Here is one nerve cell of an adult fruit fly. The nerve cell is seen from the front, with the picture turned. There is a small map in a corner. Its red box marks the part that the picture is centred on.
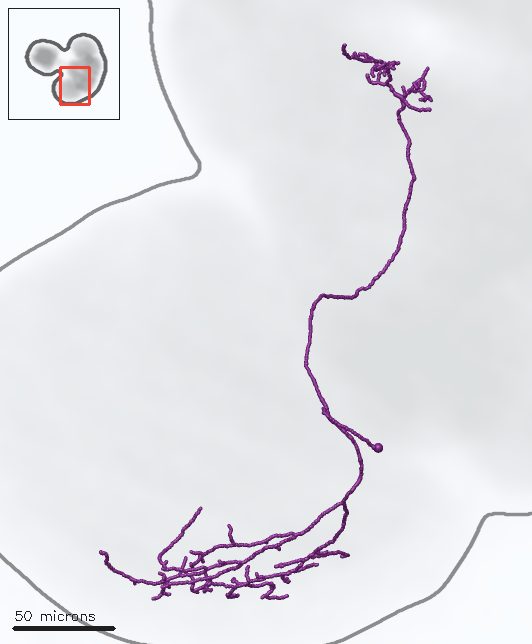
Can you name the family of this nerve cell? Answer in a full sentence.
The family is MeVP.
